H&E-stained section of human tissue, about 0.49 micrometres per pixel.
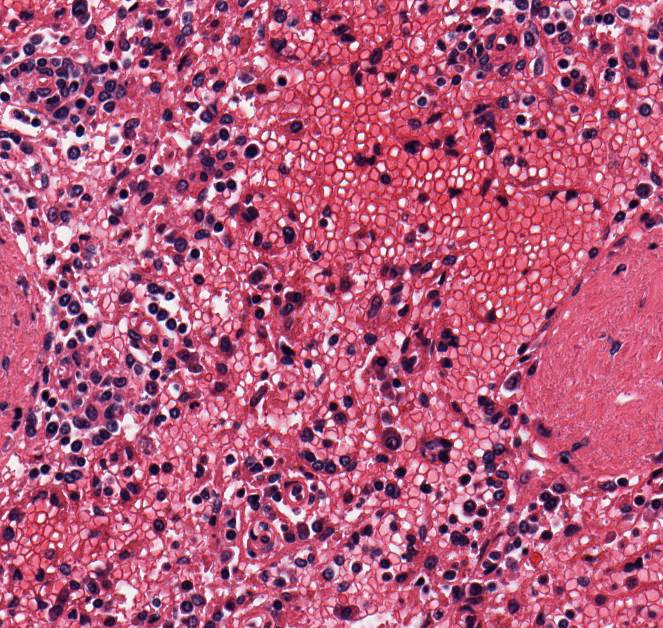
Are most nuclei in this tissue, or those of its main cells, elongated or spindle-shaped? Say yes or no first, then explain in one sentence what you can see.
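No. Small lymphocytes with round dark nuclei and scant cytoplasm are most numerous in the left half of the field.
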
